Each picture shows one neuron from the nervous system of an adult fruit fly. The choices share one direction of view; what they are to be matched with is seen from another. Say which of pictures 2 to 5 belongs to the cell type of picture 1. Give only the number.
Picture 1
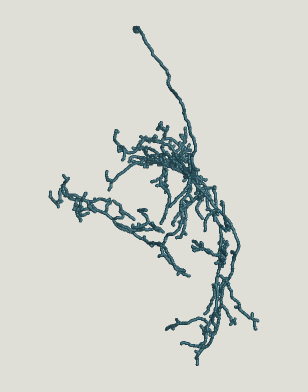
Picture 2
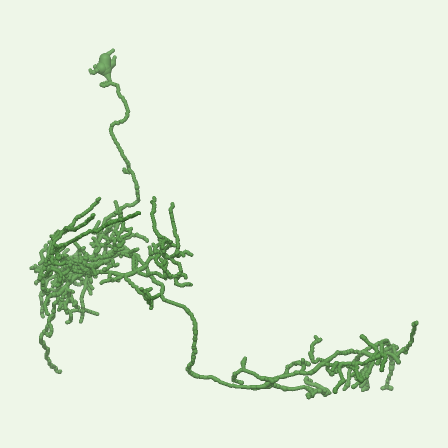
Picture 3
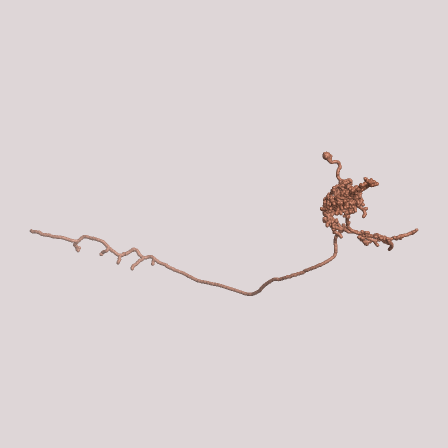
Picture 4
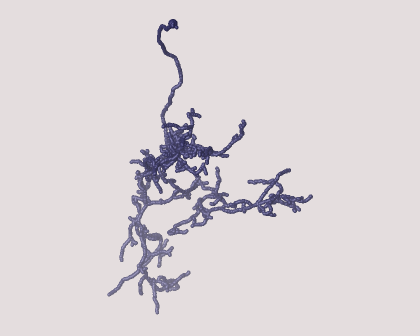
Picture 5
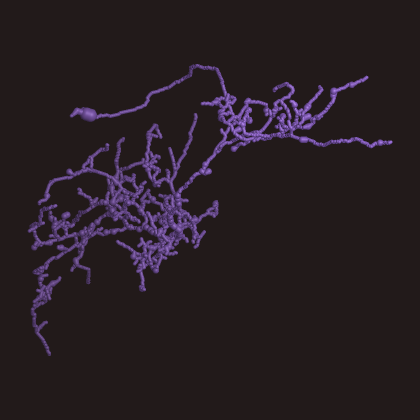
4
